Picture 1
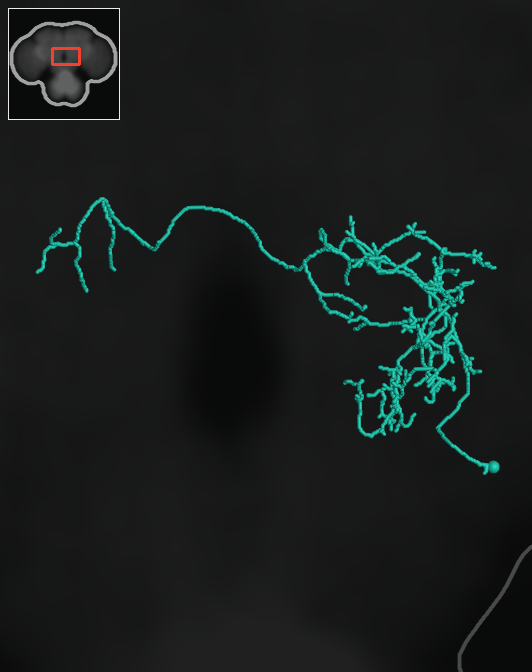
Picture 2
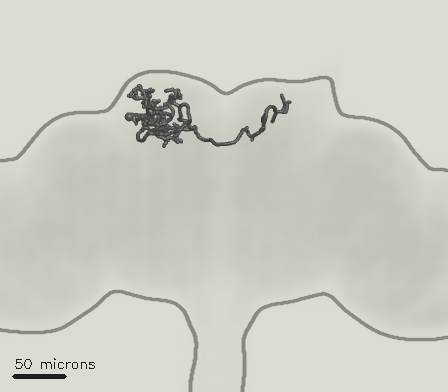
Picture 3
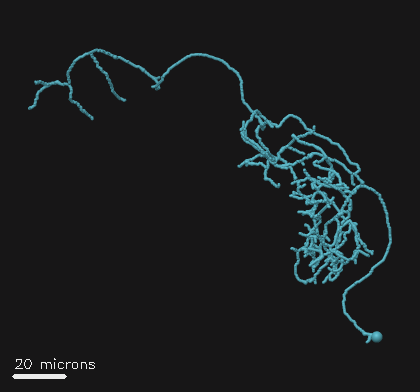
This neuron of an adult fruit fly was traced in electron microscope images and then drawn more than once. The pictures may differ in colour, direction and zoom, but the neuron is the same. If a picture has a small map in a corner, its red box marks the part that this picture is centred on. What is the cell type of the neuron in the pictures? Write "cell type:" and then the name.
cell type: v2LN34A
